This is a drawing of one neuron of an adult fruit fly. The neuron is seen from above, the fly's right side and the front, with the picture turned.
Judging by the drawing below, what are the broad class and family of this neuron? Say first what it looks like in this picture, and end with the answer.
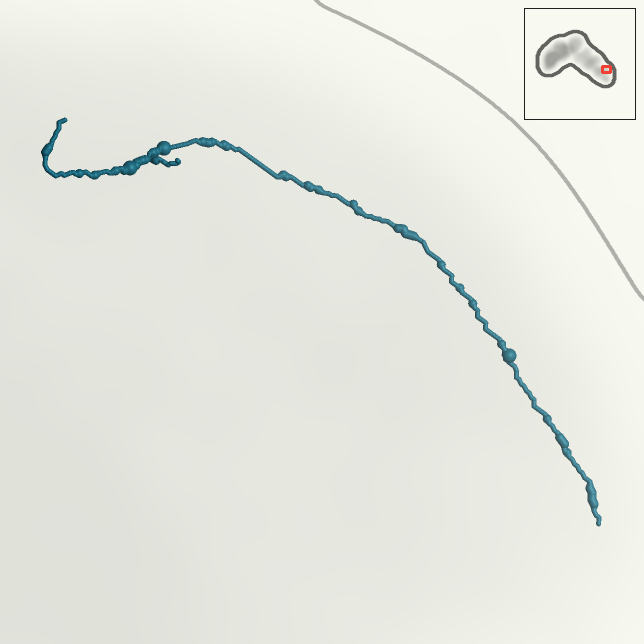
No cell body is drawn. It has a dozen or fewer branch ends. It is a sensory neuron entering the nerve cord. The name of its family is class mechanosensory tactile.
